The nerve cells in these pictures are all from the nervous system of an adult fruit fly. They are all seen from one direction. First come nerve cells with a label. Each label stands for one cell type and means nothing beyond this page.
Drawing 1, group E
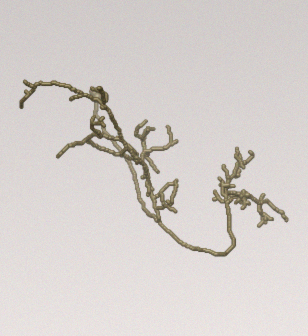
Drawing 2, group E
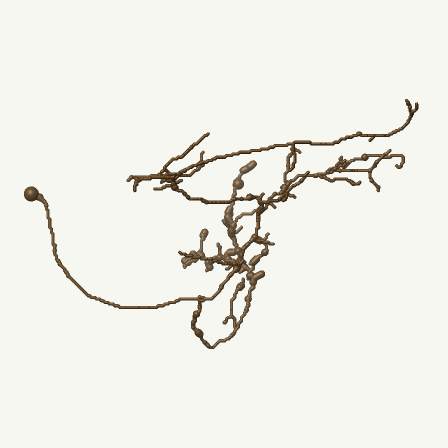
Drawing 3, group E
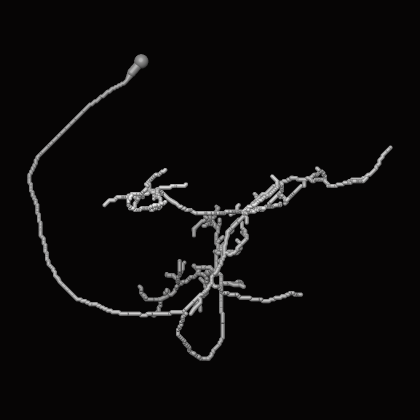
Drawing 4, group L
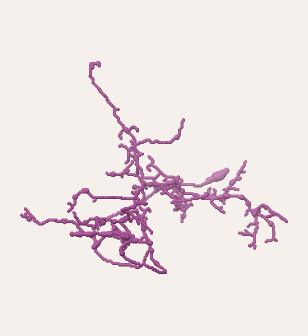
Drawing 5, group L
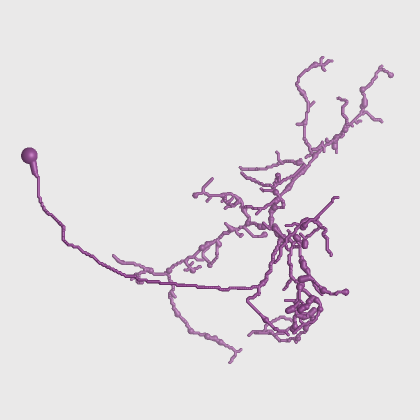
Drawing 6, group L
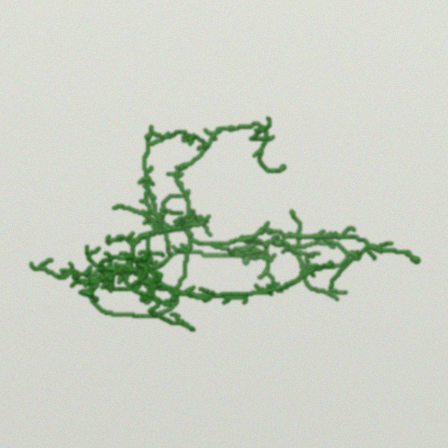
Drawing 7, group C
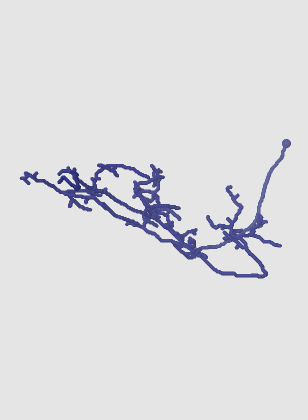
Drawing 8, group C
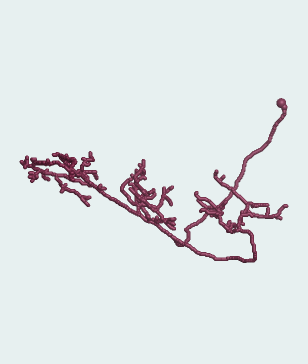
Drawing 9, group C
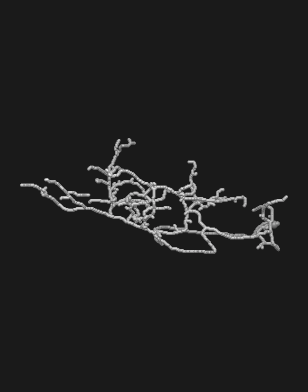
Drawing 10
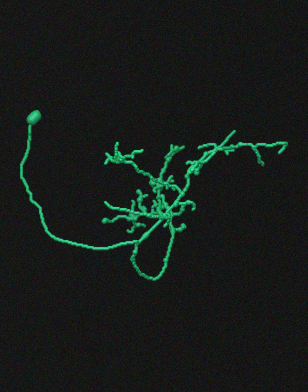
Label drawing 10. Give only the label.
group E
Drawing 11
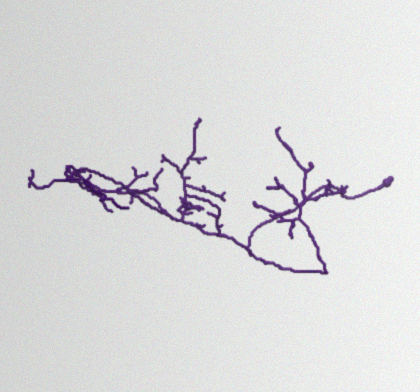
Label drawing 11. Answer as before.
group C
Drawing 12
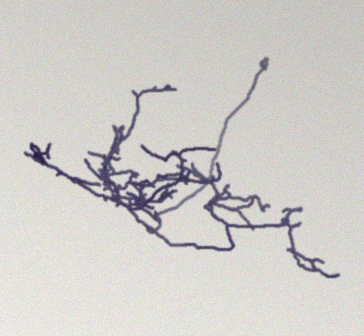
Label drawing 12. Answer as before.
group C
